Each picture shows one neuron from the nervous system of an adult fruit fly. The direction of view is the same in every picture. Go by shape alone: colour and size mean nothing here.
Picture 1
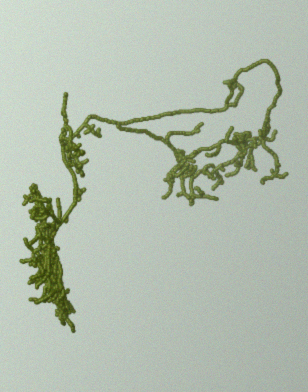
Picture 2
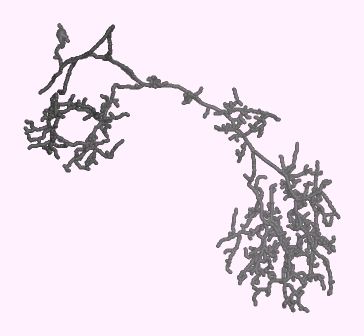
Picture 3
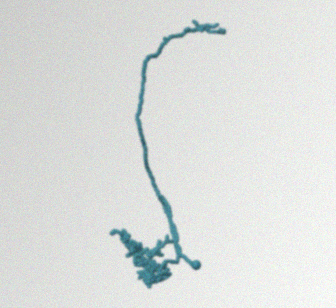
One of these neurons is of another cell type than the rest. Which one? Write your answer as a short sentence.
Picture 3 shows a neuron of another cell type.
